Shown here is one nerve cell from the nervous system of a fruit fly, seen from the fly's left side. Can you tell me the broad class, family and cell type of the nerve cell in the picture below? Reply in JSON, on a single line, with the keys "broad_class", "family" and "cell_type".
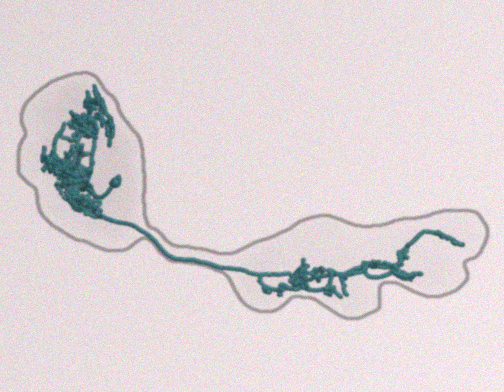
{"broad_class": "descending neuron", "family": "DNg", "cell_type": "DNg30"}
